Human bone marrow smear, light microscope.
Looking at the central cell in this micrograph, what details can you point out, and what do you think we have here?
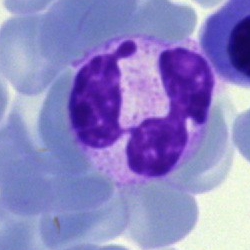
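Outline roughly round, smooth. Chromatin dark purple, coarsely clumped; no nucleoli visible. Cytoplasm with fine, dust-like lilac-pink granules. Segmented neutrophil.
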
